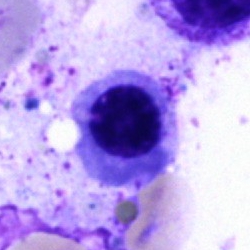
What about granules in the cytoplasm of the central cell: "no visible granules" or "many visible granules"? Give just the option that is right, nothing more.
No visible granules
